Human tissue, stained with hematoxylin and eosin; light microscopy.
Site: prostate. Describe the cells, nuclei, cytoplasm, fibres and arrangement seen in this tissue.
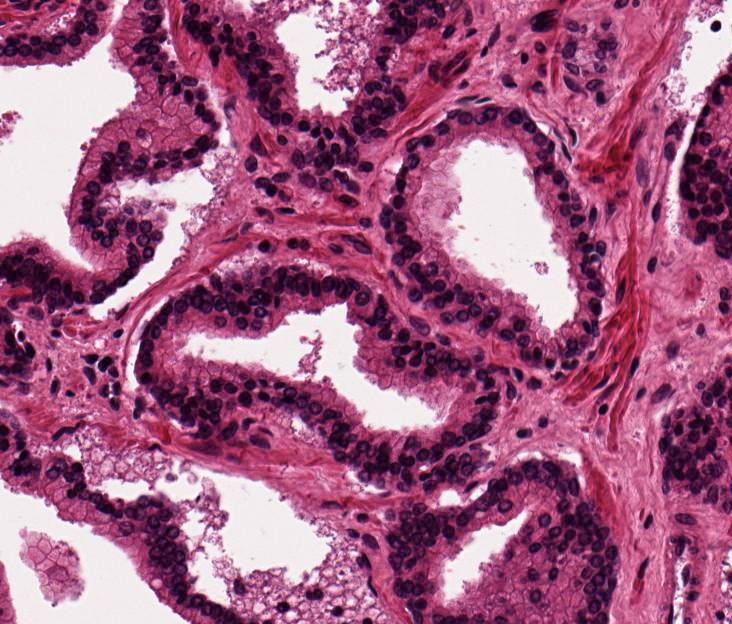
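Epithelial nuclei round, dark, crowded toward the basal side of the cells. Gland lumens mostly empty white space; some contain pale wispy material. Lower left edge: detached fragment of pale polygonal cells lying free in a lumen. Fat cells absent throughout.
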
